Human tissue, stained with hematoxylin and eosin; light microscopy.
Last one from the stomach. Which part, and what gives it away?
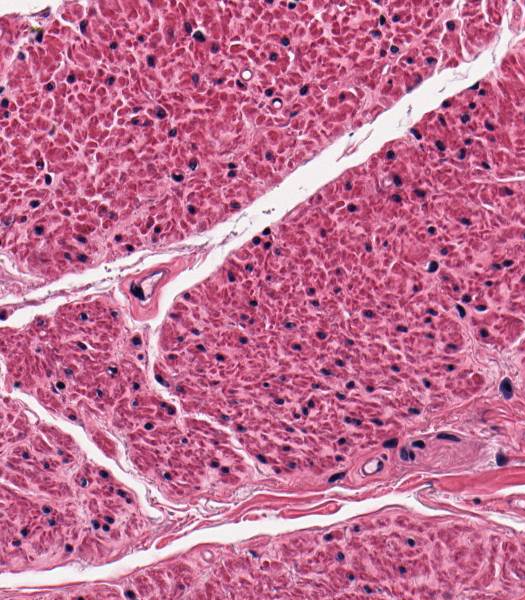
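Smooth muscle makes up this field. Densely packed eosinophilic fibres, grouped into bundles, are cut mostly in cross section as small polygonal pink profiles set close together. Near the lower edge, beside a cleft, a few fibres run lengthwise as elongated pink strands.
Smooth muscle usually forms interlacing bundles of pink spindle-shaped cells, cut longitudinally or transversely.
A small thick-walled vessel lies in the stroma at the left middle, where two clefts meet.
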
